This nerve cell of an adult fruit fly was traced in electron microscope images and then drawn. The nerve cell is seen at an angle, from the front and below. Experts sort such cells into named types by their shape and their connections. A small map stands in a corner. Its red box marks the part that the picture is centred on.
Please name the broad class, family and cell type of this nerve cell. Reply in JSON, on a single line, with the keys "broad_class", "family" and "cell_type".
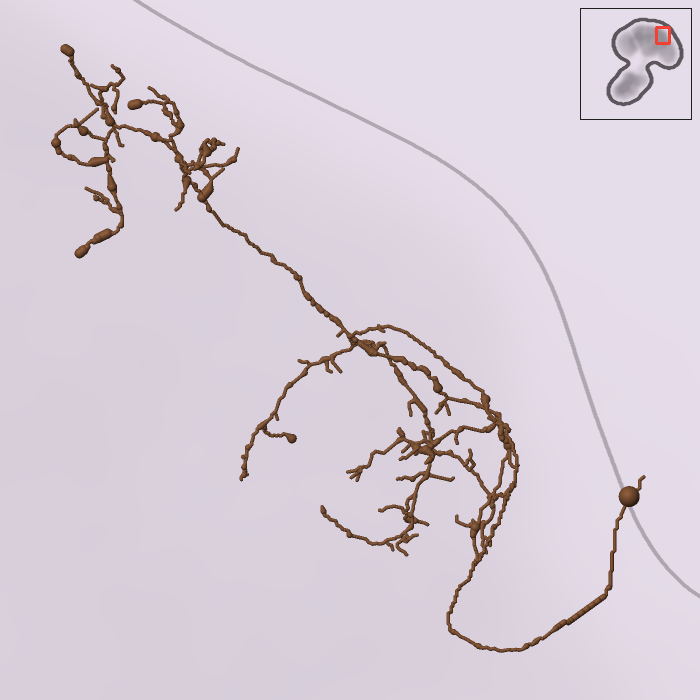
{"broad_class": "central-brain intrinsic neuron", "family": "hemilineage VPNl&d1_dorsal", "cell_type": "LHAV5a6_a"}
